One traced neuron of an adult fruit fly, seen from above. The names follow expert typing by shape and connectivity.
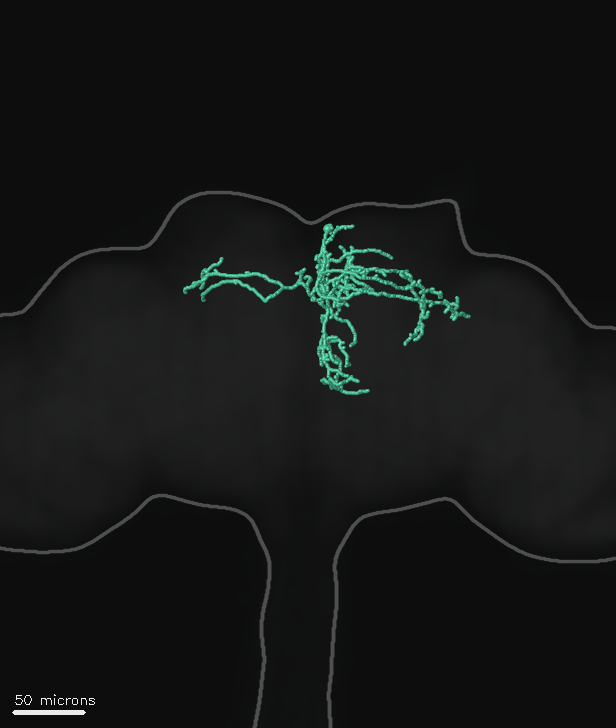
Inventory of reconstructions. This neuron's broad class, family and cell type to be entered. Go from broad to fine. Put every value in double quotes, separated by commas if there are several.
"central-brain intrinsic neuron", "hemilineage SMPad1", "SMP093"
